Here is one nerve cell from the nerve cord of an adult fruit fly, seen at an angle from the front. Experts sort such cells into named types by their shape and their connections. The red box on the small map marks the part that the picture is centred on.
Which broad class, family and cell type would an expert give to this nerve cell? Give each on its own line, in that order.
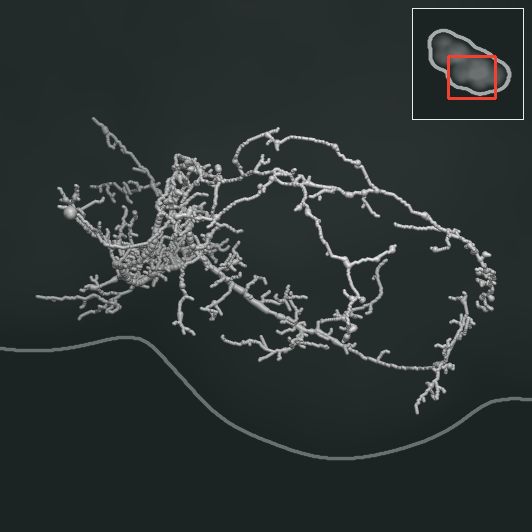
nerve-cord intrinsic neuron
hemilineage 03A
IN03A035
